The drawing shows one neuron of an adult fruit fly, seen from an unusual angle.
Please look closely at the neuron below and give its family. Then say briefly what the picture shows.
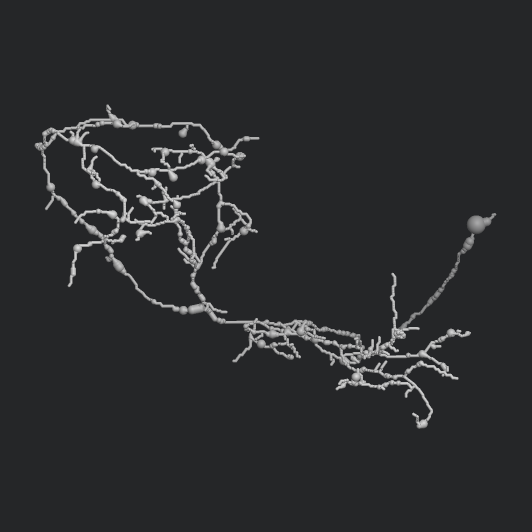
The family is hemilineage LHa1. It is a central-brain intrinsic neuron. The cell body can be seen on the right of the picture. Dozens of branch ends can be seen.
